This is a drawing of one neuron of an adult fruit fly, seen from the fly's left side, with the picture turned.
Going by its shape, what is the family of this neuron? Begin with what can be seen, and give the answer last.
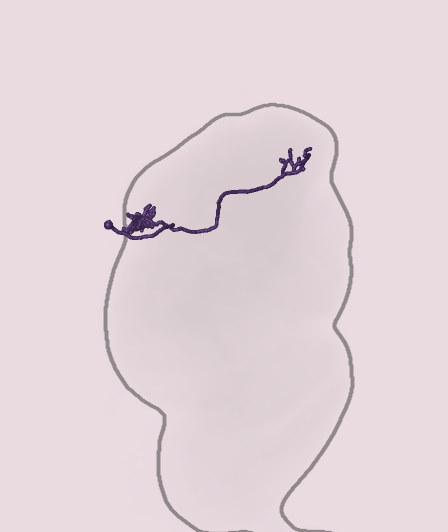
Its cell body lies on the left of the picture. As drawn here it is wider than it is tall. It is a central-brain intrinsic neuron. Its family is hemilineage ALv1.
